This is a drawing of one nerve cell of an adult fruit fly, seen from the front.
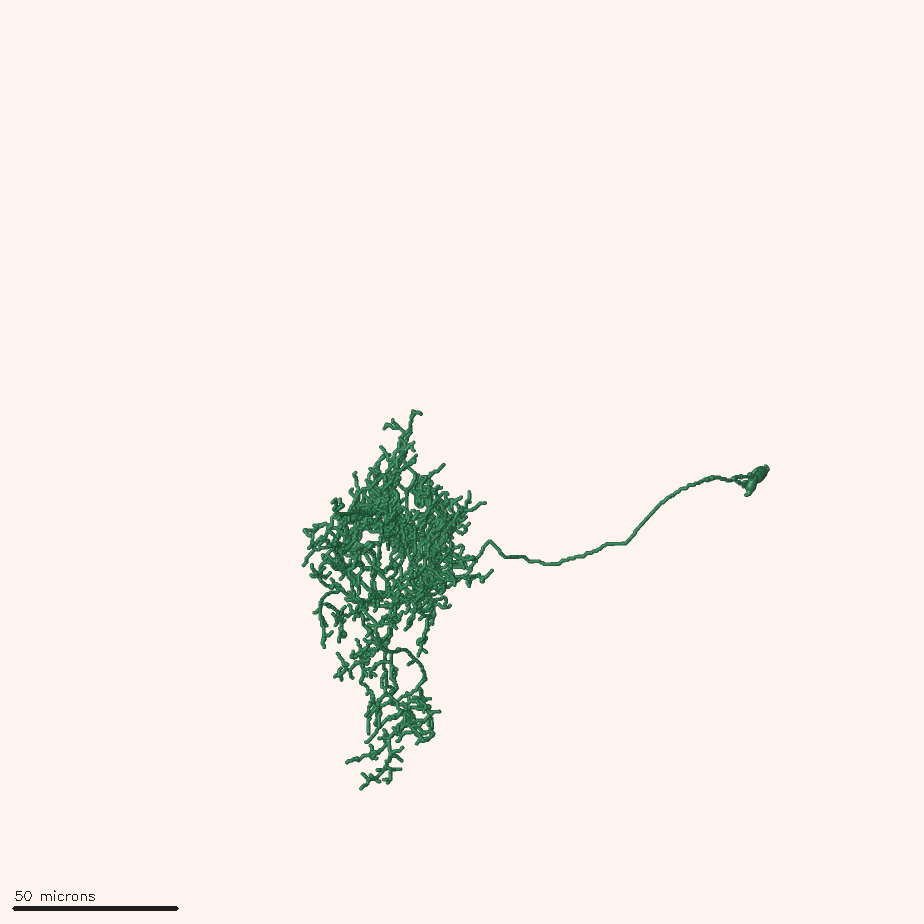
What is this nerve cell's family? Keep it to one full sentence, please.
What the nerve cell belongs to is the family hemilineage 09B.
